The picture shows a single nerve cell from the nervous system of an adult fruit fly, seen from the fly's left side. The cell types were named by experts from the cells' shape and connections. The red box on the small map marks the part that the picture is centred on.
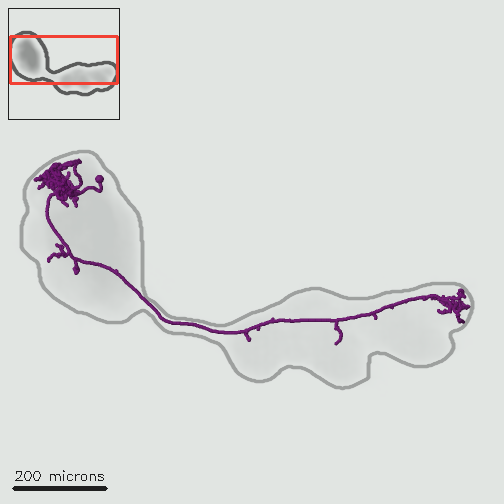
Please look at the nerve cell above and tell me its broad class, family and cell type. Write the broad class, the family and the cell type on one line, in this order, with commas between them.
descending neuron, hemilineage SMPpv1, DNpe034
